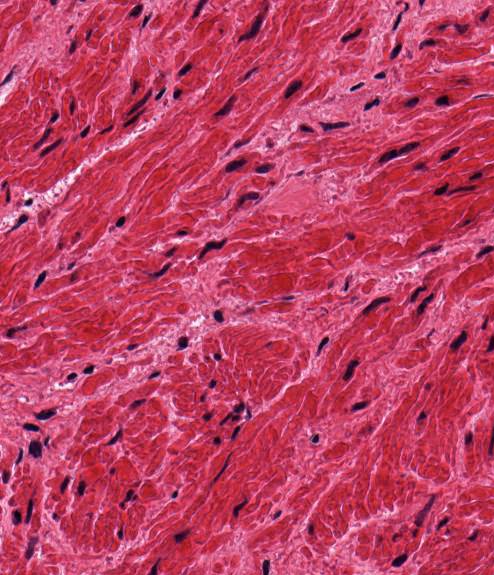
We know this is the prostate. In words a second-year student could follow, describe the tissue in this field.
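Closely packed bundles of deeply eosinophilic muscle fibres fill the entire field, most of them running diagonally. Dark nuclei lie singly within the fibres, not in rows along their edges. Between the fibres throughout, thin strands of pale pink connective tissue are present.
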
